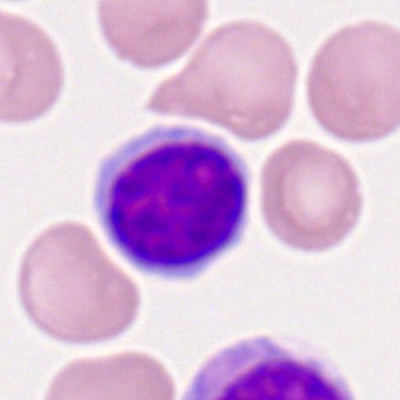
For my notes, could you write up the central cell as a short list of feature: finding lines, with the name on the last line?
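Nucleus: fills most of the cell
Chromatin: dense, dark purple, coarsely clumped
Cytoplasm: thin rim, pale blue
Rim: widest on the left side of the nucleus
Name: lymphocyte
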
